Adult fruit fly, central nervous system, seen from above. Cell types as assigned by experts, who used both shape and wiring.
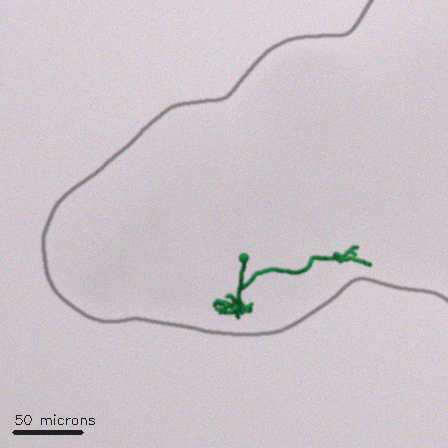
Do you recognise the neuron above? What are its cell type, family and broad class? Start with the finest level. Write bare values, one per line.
LPT100
LPT
visual projection neuron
